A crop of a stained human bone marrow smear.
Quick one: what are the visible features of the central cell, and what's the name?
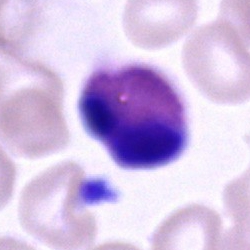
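Start with the outline: it is roughly oval. Now follow the border all the way round, and you will find it smooth, with no hair-like projections. Look next at the paler upper area, where a single tiny pink dot lies. Search as you like, you won't find any clear vacuoles. This is an eosinophil.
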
